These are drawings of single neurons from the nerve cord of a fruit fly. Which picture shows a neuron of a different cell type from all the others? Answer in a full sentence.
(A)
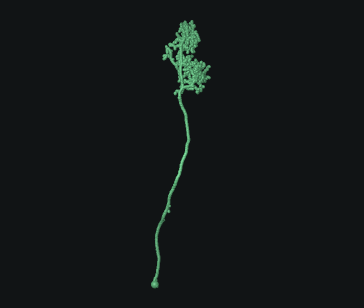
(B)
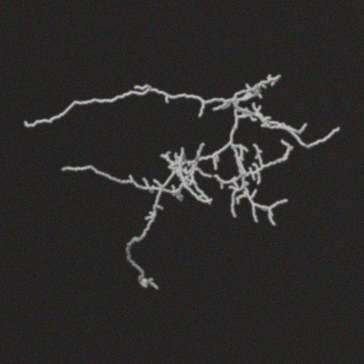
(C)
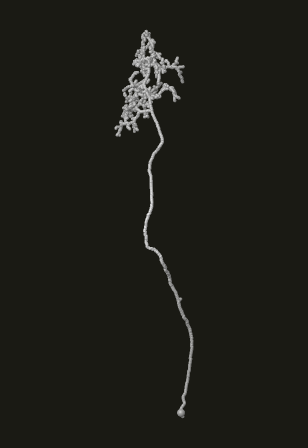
Picture B is the odd one out.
